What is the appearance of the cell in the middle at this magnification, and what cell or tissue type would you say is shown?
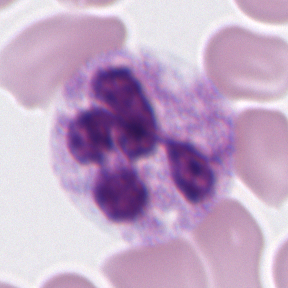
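Start with the outline: round, with a smooth edge. The nucleus is split into four separate lobes, and the right-hand lobe is joined to the others by a thin thread. The cytoplasm is plentiful and pale pinkish-lilac. So this is a segmented neutrophil.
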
